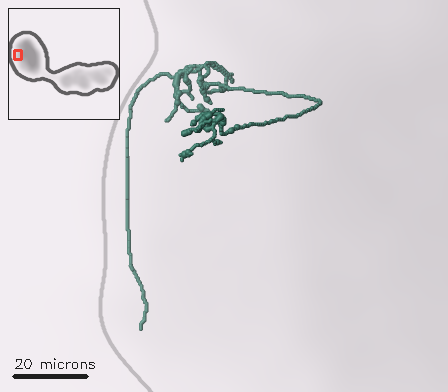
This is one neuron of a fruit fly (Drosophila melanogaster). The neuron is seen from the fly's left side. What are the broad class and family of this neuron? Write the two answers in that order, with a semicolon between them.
sensory neuron entering the brain; class olfactory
